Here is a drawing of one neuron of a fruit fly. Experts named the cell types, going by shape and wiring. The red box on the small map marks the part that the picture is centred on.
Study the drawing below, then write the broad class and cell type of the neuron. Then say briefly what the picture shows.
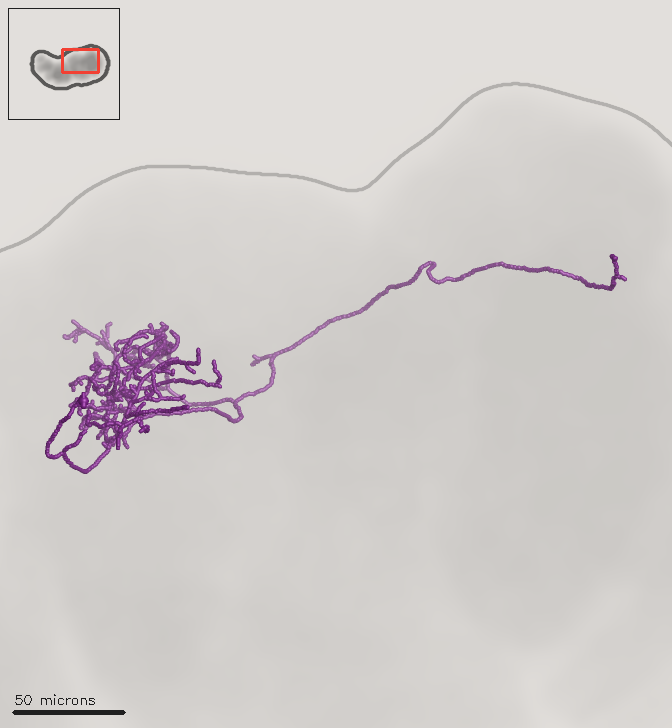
Its broad class is central-brain intrinsic neuron. It is of cell type CL258. Its cell body lies on the left of the picture. By the scale bar it is about 250 microns wide in this view. Dozens of branch ends can be seen.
